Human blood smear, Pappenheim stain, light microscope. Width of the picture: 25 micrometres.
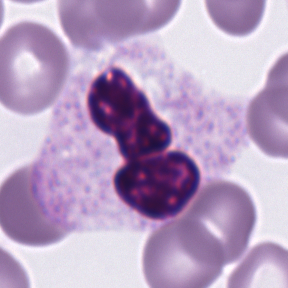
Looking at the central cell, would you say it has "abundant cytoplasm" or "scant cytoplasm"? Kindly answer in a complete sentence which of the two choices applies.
In this cell, the cytoplasm is plentiful.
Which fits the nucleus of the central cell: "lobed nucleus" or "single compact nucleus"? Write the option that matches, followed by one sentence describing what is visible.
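Lobed nucleus. The nucleus consists of two lobes joined by a narrowed section.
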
